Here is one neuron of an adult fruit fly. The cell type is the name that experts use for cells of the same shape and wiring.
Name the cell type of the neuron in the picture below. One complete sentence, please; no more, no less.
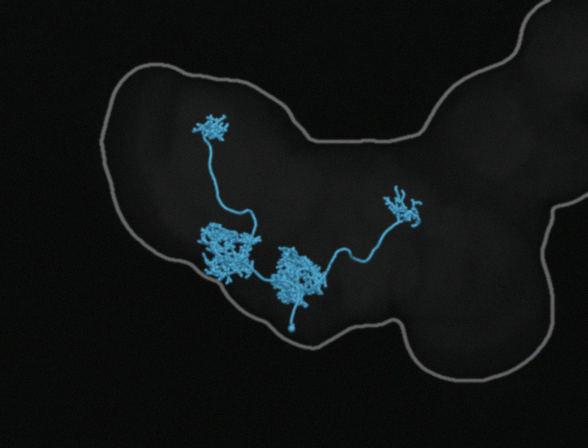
The cell type for the neuron is M_imPNl92.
